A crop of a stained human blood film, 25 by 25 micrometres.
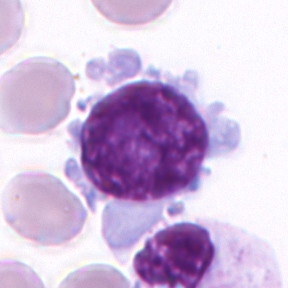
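Plasma cell at the centre of this stained peripheral blood smear. Notice its round nucleus, about 11 micrometres across. The cytoplasm you can see is pale grey-blue, and no granules show in it. Many small pale-blue blebs bulge from the cell surface along the top and both sides. Below it, partly cut off by the bottom edge, lies a second nucleated cell.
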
